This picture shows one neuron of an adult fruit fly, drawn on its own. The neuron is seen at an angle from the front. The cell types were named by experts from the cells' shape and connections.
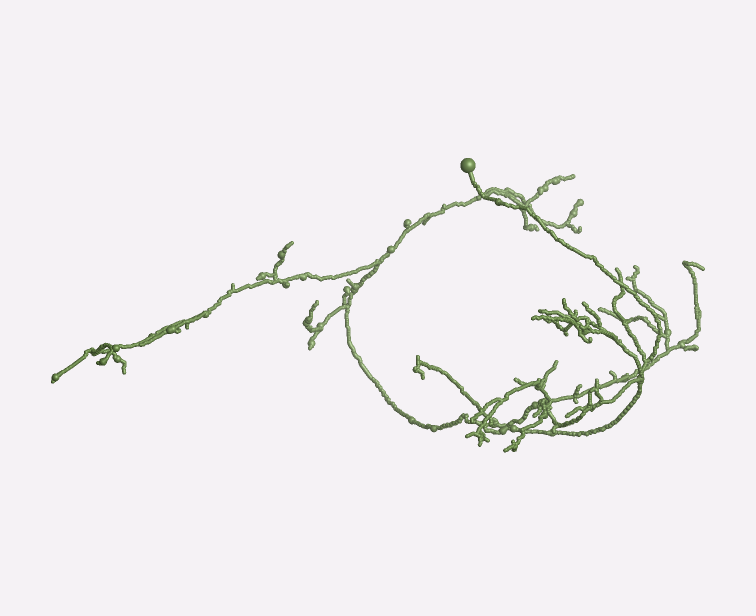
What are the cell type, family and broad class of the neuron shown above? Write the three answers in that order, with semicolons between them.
IN19B087; hemilineage 19B; nerve-cord intrinsic neuron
